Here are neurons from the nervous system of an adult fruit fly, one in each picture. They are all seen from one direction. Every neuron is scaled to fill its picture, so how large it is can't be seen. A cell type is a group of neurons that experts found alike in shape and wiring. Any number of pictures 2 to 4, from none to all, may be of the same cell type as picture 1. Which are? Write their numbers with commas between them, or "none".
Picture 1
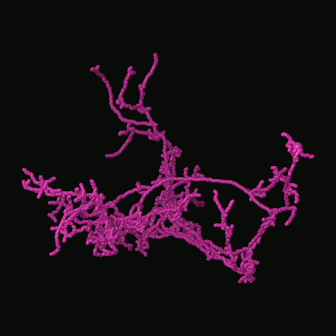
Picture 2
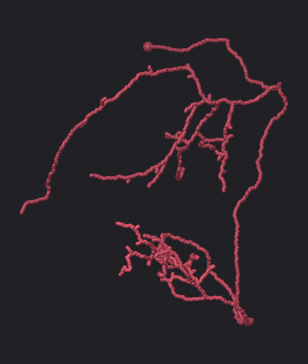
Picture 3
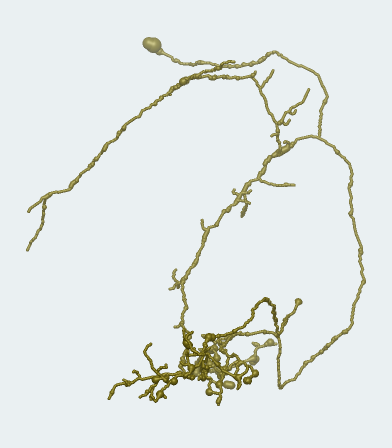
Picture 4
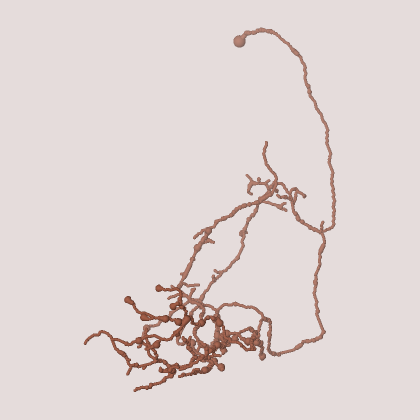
none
